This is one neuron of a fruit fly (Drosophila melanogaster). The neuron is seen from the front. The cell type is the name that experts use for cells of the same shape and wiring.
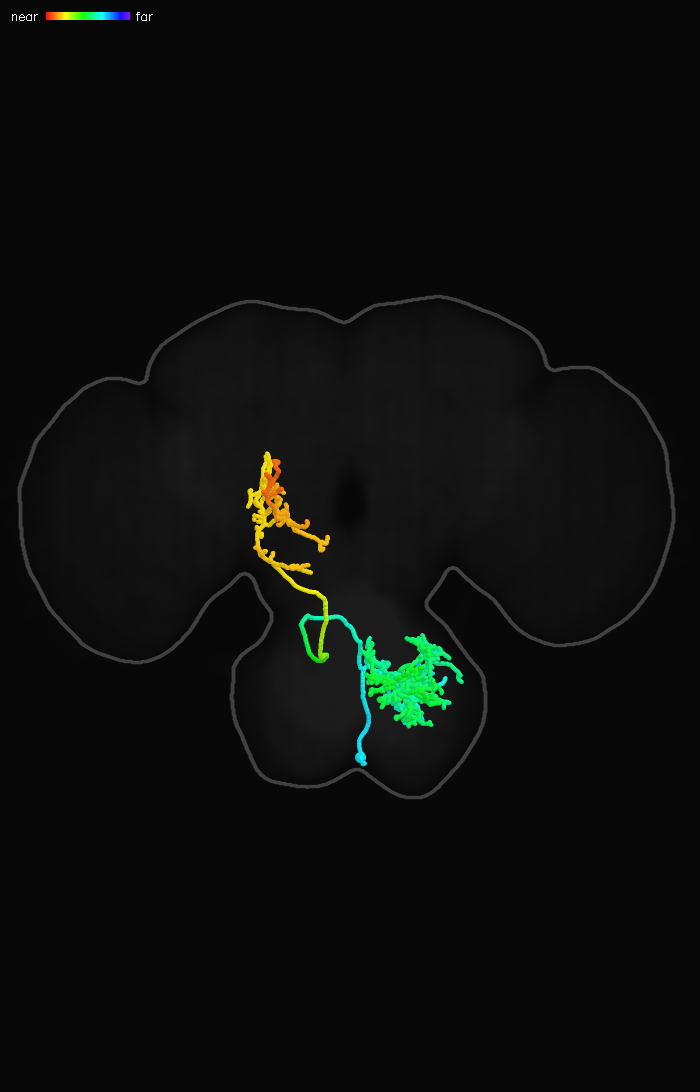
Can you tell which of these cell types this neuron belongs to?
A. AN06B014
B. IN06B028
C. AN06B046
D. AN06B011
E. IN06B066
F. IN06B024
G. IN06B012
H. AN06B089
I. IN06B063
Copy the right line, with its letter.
D. AN06B011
